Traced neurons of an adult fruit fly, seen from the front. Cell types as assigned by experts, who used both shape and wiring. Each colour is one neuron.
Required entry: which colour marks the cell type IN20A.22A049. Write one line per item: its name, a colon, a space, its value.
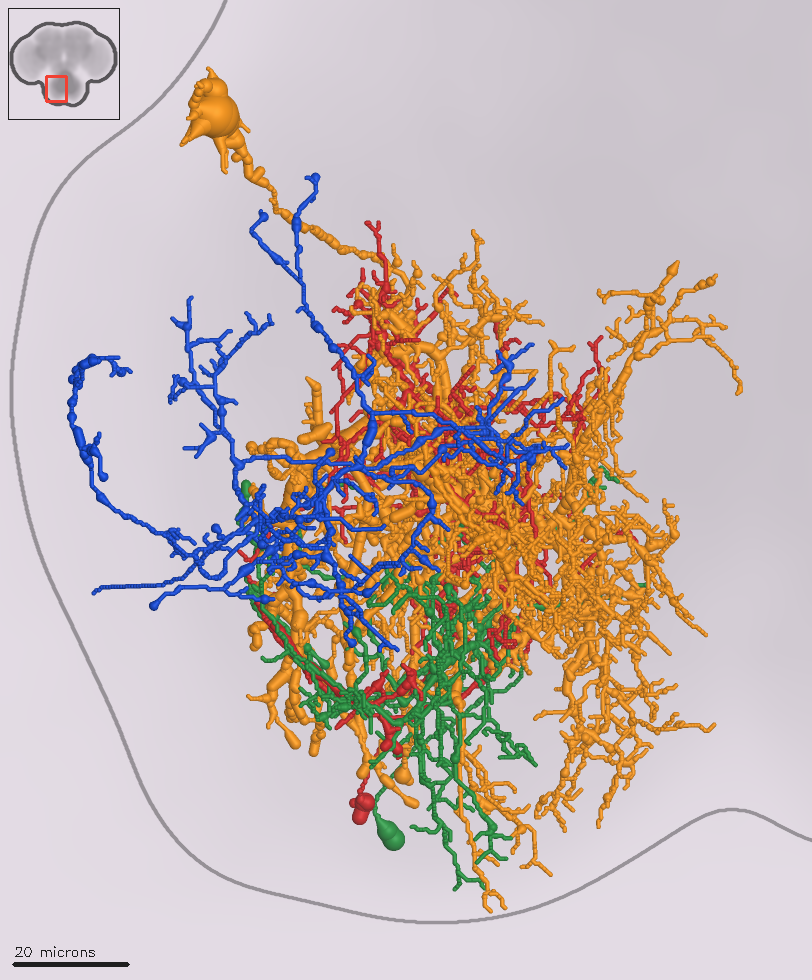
colour: green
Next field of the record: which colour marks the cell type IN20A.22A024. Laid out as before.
colour: red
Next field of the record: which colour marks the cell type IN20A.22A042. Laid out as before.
colour: blue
